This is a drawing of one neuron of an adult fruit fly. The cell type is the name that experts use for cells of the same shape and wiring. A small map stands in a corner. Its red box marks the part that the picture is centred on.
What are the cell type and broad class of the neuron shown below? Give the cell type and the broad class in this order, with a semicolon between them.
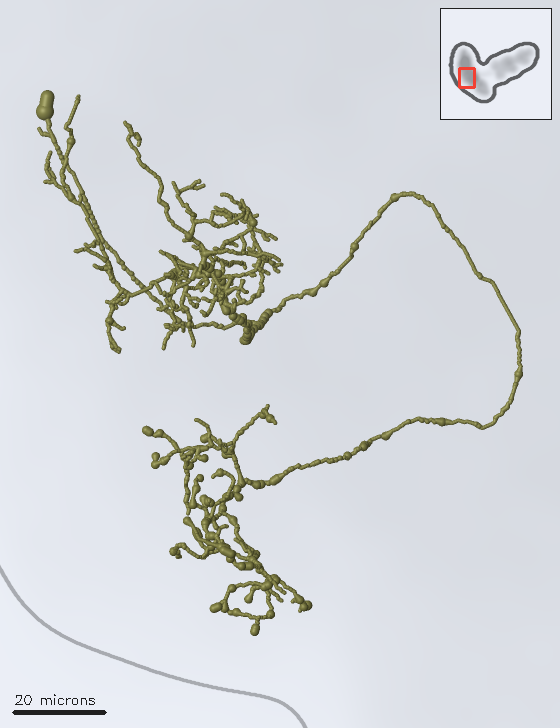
GNG249; central-brain intrinsic neuron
